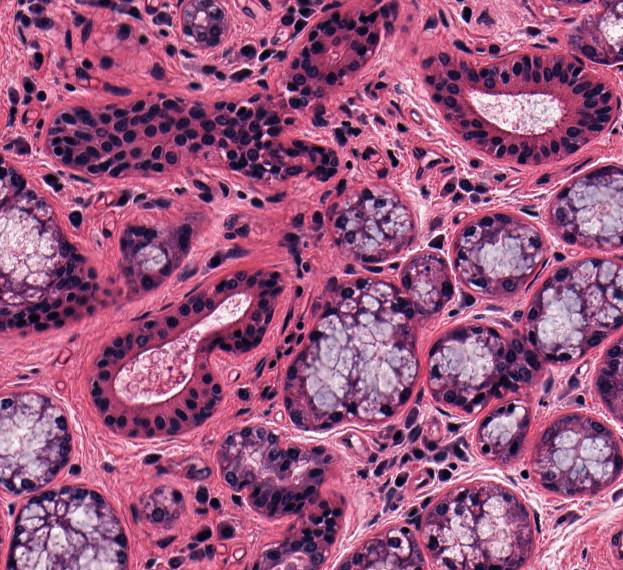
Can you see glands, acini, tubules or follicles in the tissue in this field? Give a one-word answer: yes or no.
Yes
